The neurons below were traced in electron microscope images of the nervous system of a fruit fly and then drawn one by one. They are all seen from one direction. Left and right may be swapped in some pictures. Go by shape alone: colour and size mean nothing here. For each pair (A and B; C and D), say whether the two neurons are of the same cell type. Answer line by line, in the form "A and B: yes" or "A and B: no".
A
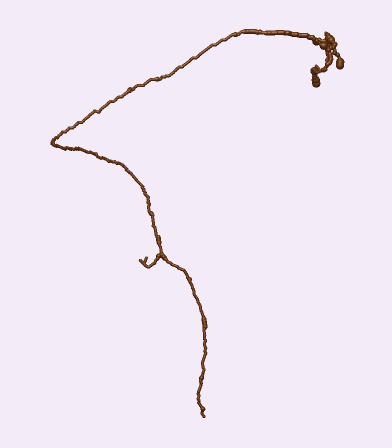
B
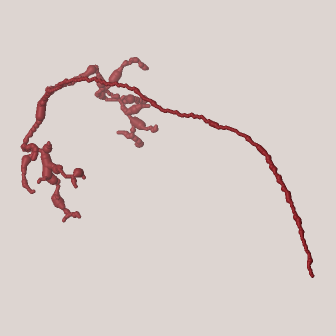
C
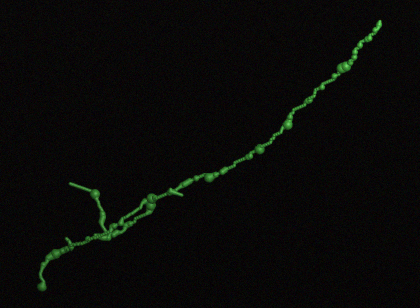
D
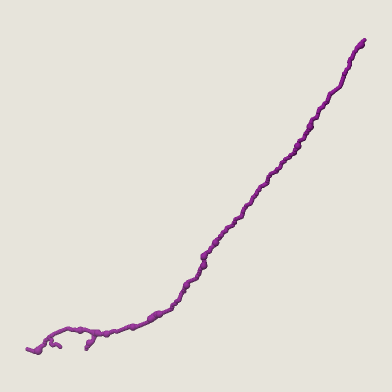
A and B: no
C and D: yes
